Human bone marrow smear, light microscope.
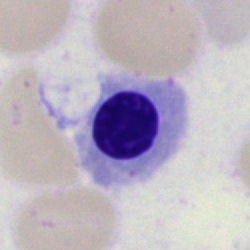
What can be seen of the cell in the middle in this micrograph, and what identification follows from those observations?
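Look at the nucleus first: its chromatin is dense and stains dark purple all the way through, and you won't find any nucleoli. Now move out to the cytoplasm, a pale lilac-blue with no granules you can see. This one is an erythroblast.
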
